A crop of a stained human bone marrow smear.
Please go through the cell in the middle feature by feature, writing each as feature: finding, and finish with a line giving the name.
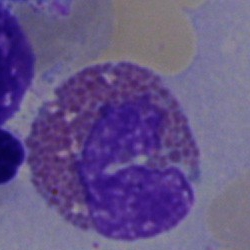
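Nucleus: off-centre, toward the lower right
Granules: coarse, densely packing the cytoplasm
Granule colour: reddish-pink to purple
Cytoplasm: plentiful, a wide band left of the nucleus
Name: eosinophil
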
